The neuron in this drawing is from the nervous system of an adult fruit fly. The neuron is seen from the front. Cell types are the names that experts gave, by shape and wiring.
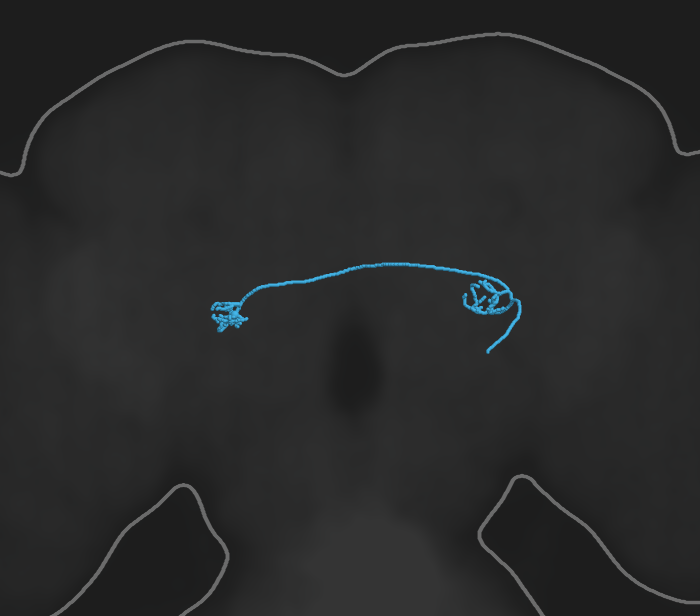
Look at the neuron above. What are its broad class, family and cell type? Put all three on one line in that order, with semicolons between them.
sensory neuron entering the brain; class olfactory; ORN_DP1l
